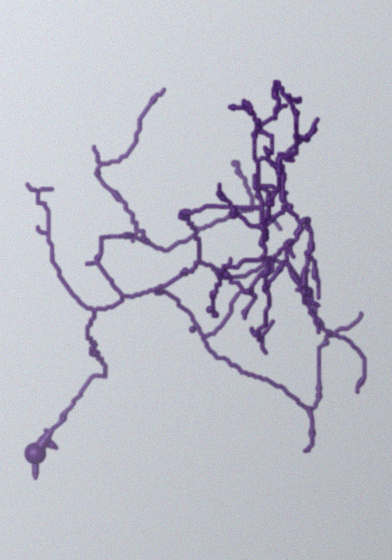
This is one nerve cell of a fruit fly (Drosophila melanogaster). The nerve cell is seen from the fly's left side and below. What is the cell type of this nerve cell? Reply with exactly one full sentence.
The cell type to which this nerve cell belongs is PAM03.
